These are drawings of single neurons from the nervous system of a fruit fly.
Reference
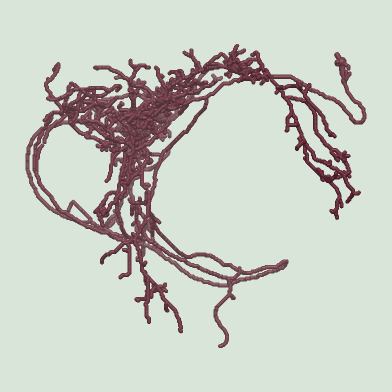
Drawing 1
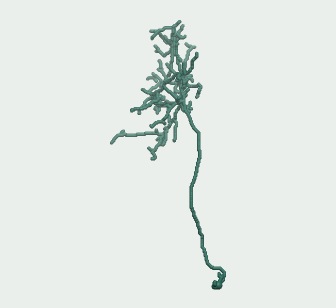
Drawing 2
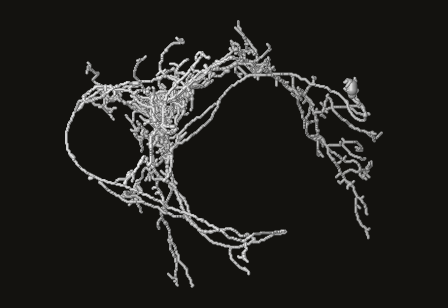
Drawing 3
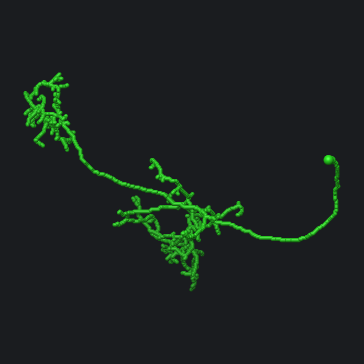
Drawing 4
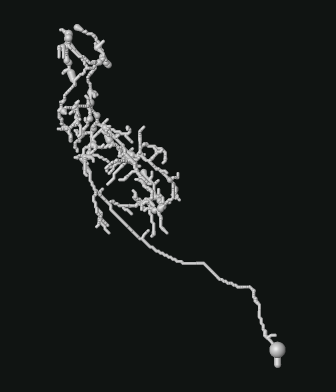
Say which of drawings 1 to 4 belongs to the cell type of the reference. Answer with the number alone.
2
